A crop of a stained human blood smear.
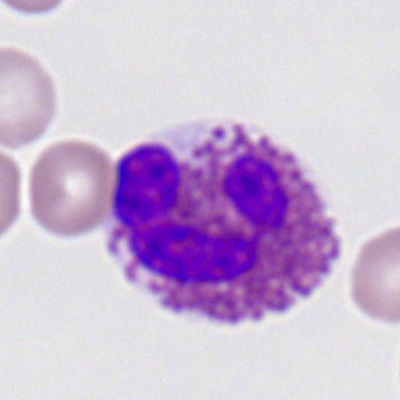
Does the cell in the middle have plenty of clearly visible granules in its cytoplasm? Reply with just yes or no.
Yes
